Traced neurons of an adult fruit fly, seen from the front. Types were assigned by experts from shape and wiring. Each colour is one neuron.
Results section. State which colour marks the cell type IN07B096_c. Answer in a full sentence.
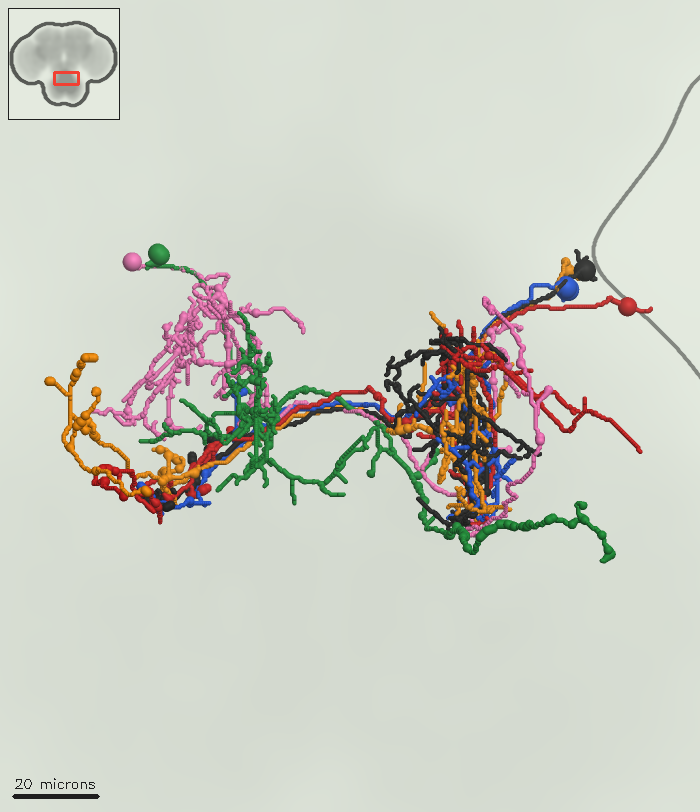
The colour is blue.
